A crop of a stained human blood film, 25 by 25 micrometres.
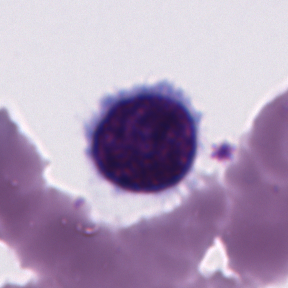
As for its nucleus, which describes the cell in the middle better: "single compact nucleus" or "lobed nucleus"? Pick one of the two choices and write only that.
Single compact nucleus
